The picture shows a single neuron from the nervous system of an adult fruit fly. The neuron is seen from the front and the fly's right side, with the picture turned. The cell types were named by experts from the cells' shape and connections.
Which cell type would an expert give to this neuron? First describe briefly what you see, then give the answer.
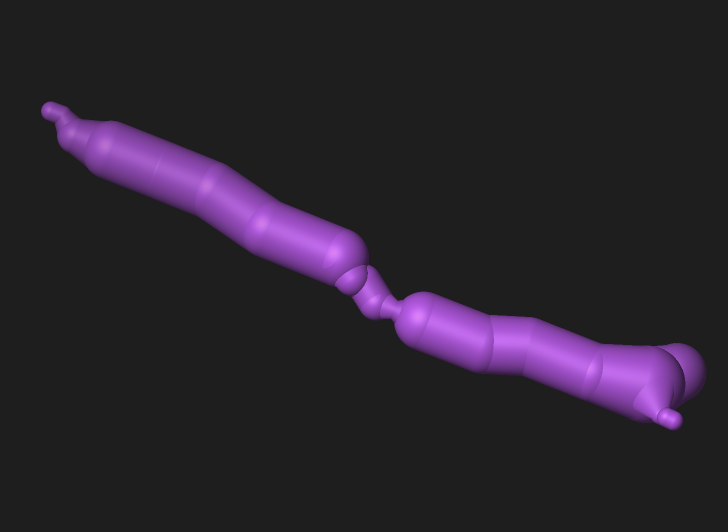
The drawing shows no cell body. It has a dozen or fewer branch ends. Its broad class is photoreceptor or other optic-lobe sensory neuron. The cell type is R8p.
